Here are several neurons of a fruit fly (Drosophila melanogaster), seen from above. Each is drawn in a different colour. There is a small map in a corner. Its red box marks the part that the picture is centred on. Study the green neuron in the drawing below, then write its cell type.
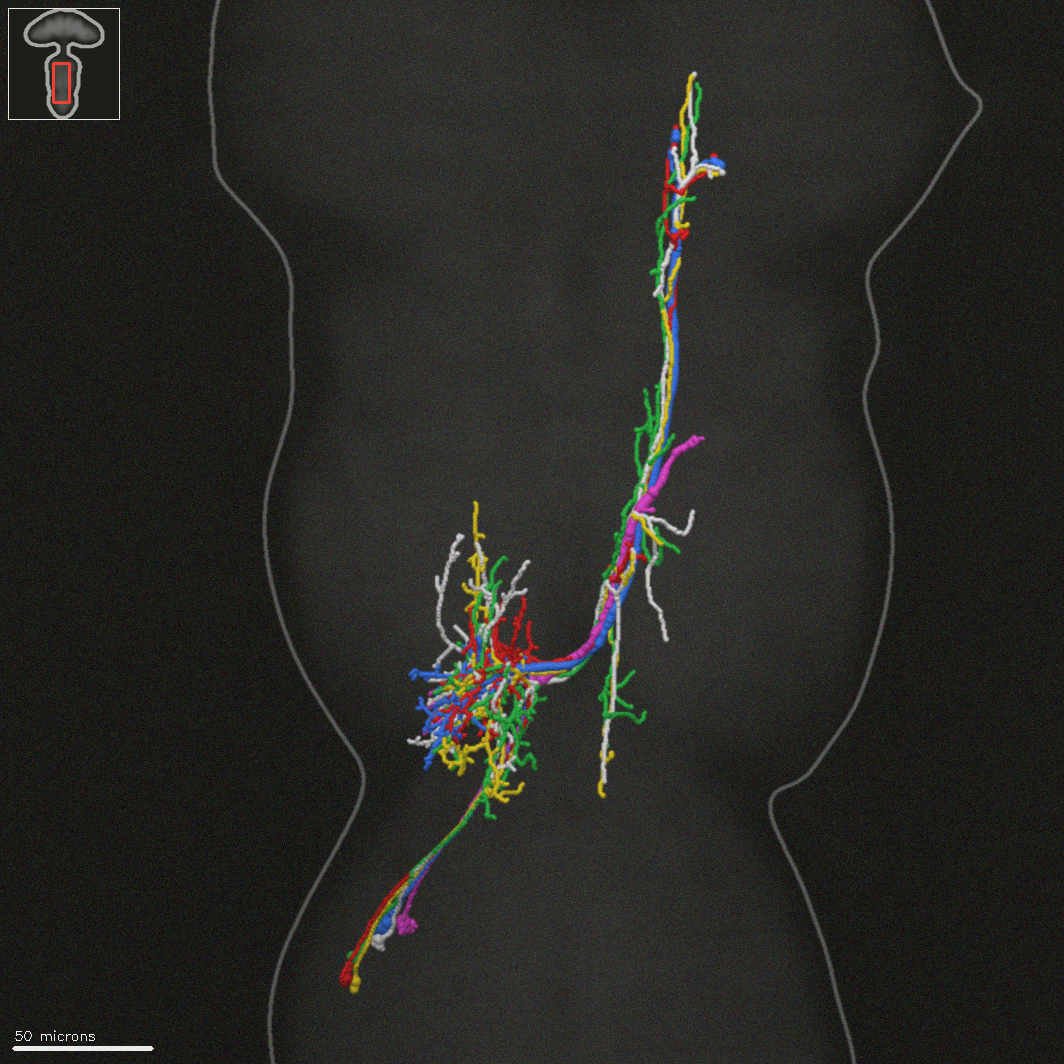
IN08B108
